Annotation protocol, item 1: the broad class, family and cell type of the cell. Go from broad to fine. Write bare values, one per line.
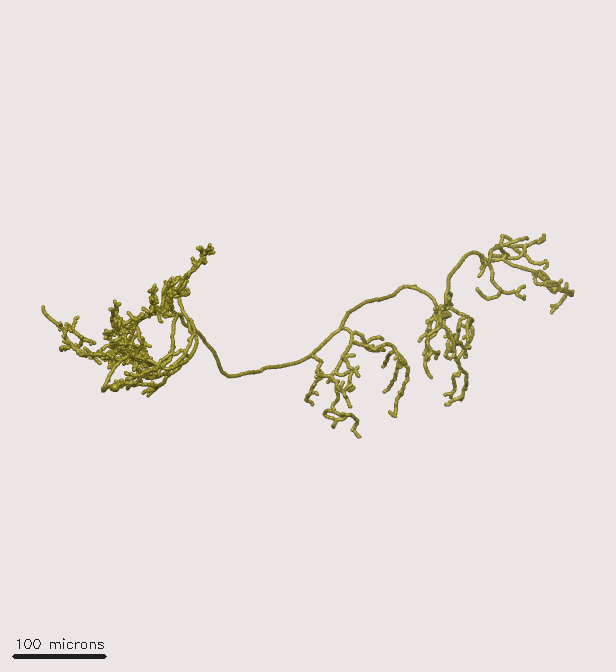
descending neuron
hemilineage MD3
DNge032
